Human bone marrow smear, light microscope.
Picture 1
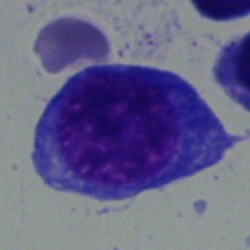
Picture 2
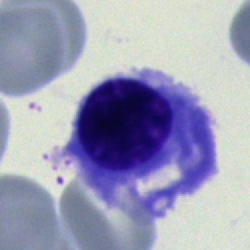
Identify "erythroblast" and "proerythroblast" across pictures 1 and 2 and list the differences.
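Picture 1's the proerythroblast; picture 2's the erythroblast. Both have irregular outlines, but the proerythroblast just has a short tapering point on the right, while the erythroblast has frayed, ragged projections along its right side. The proerythroblast's cytoplasm is deep blue, with no distinct granules in it. In the erythroblast you'll see pale, clear areas in the cytoplasm toward the lower right, and dense chromatin staining very dark purple, with no nucleoli. The red cells sit differently too: one lies above the proerythroblast on its upper left with a small gap between, and one touches the erythroblast's lower edge.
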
